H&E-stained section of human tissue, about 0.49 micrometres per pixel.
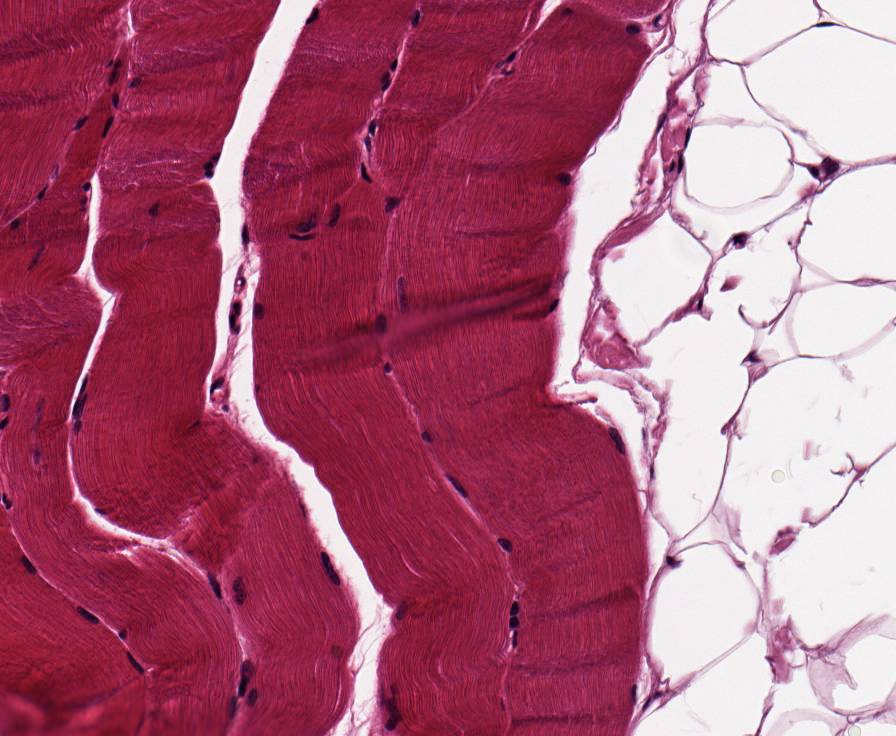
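Skeletal muscle, H&E. What I notice first is that the fibres run as unbranched, parallel bands. Their elongated dark nuclei sit at the edges of the fibres. The cytoplasm stains deep red, and fine lines run lengthwise along the fibres.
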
